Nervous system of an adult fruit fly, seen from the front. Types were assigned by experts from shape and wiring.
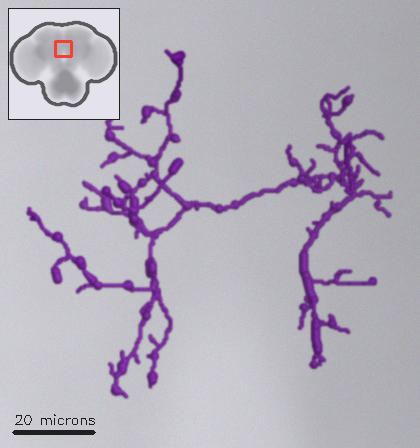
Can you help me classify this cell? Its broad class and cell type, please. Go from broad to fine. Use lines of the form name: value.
broad class: central-brain intrinsic neuron
cell type: IB096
